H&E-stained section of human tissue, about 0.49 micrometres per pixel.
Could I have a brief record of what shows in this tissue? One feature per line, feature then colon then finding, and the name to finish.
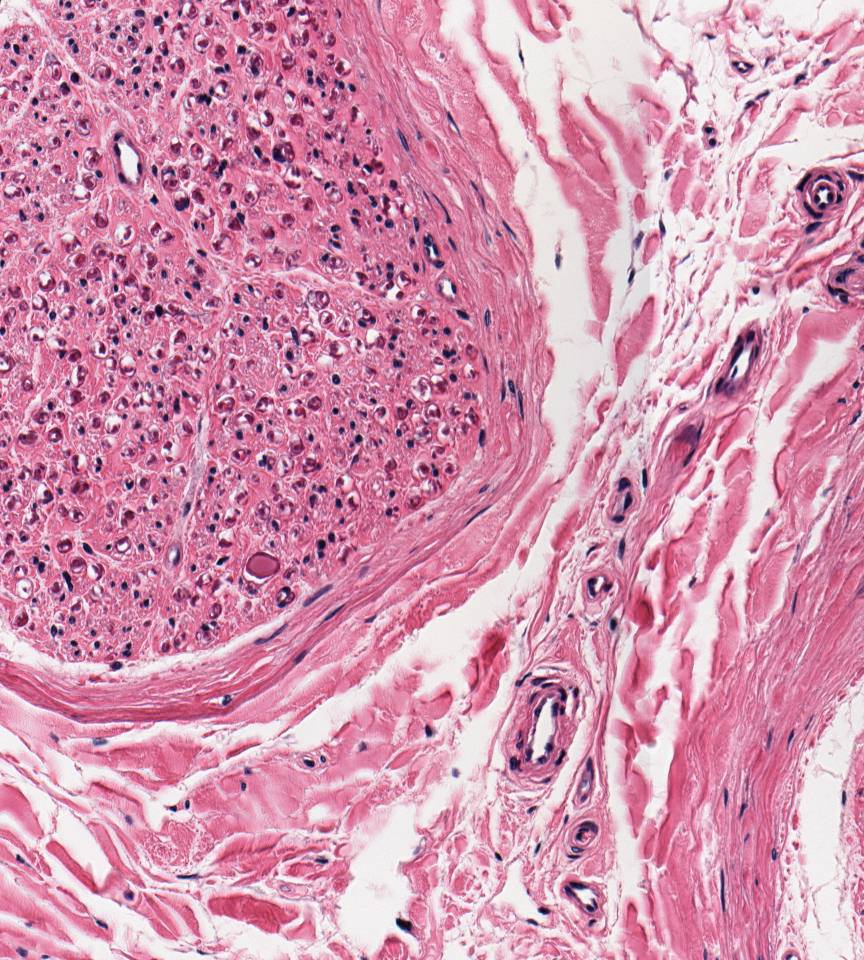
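Bundle: single, large, rounded, nerve fibres in cross section, upper left
Fibres: many small round transverse profiles, pale ring around central dot
Perineurium: several concentric layers of flattened cells, elongated nuclei
Vessels: several, small, thick-walled, narrow round lumens, right of bundle
Name: tibial nerve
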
